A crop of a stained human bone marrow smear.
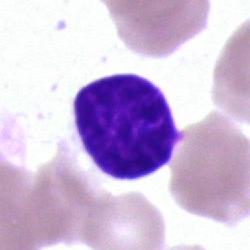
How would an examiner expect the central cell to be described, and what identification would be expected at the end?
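Look first at how much of the cell the nucleus takes up: it fills almost all of it. Its chromatin is dark purple and coarsely clumped, with paler streaks running between the clumps. Around the nucleus you won't find a distinct rim of cytoplasm, and no granules are visible anywhere in the cell. This is a lymphocyte.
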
